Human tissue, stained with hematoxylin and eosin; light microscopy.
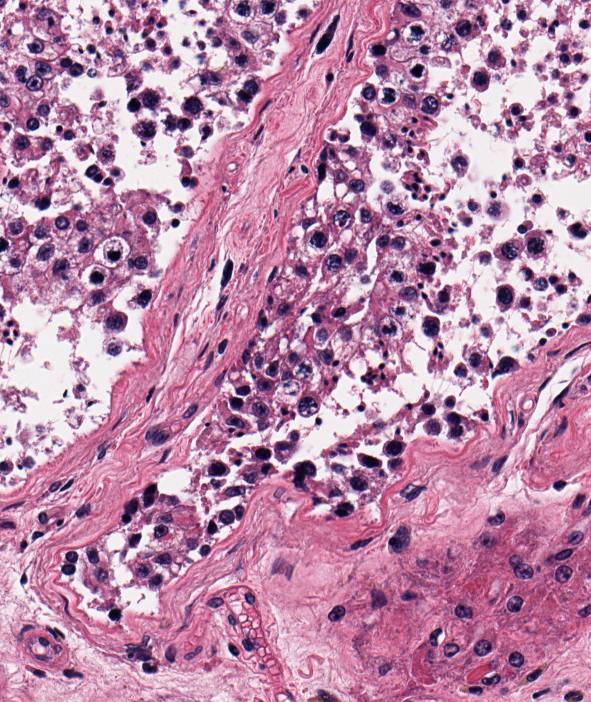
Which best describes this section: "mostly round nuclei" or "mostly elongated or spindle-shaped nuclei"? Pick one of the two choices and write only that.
Mostly round nuclei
